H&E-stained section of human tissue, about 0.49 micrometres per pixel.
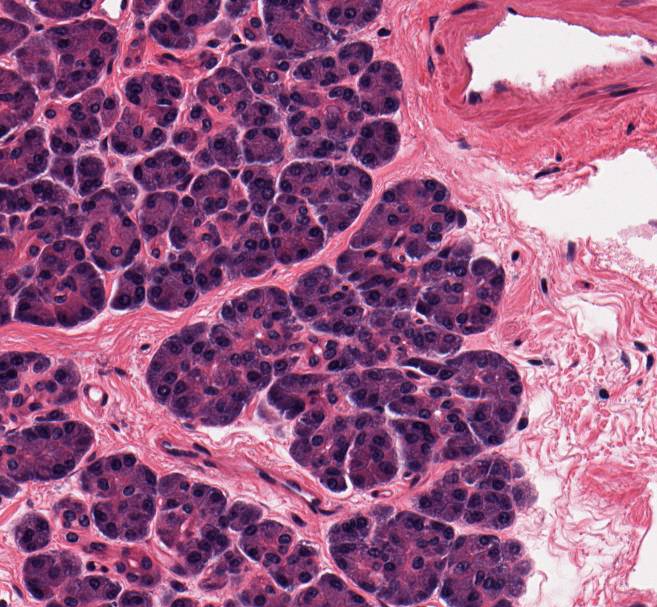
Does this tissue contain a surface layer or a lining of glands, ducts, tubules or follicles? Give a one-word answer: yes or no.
Yes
